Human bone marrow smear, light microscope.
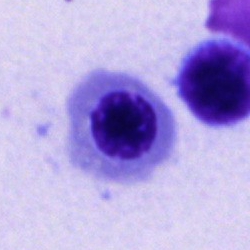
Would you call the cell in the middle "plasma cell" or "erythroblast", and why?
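I'd call this an erythroblast. What tips it for me is the colour of the cytoplasm: a moderate rim of pale lavender-blue around the nucleus.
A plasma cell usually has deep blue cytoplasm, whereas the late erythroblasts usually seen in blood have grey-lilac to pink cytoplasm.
That rim is wider on the left side of the nucleus than on the right, and I find no granules in it. Looking closer at the chromatin, it is dense and dark purple, with coarse clumps.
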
